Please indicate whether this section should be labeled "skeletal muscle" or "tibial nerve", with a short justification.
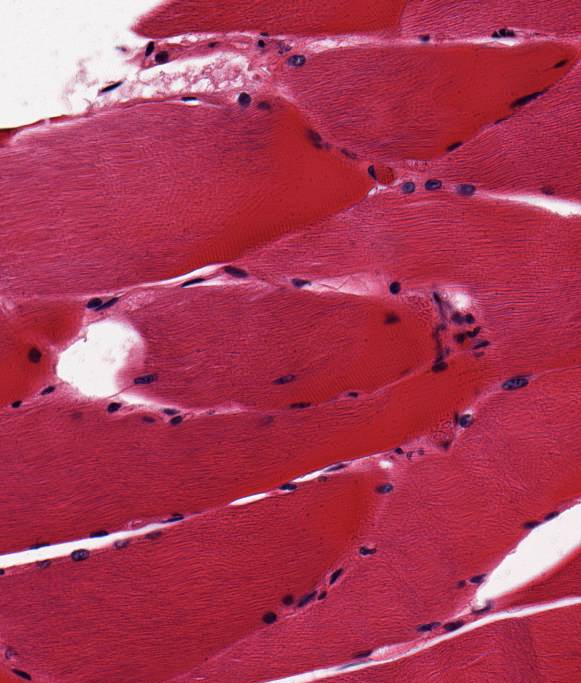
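This is skeletal muscle. Its fibre cytoplasm stains an even, deep pink-red.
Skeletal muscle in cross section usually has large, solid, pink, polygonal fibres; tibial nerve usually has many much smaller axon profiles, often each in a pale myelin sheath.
Fine transverse striations cross the fibres, and small dark nuclei line their edges.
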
